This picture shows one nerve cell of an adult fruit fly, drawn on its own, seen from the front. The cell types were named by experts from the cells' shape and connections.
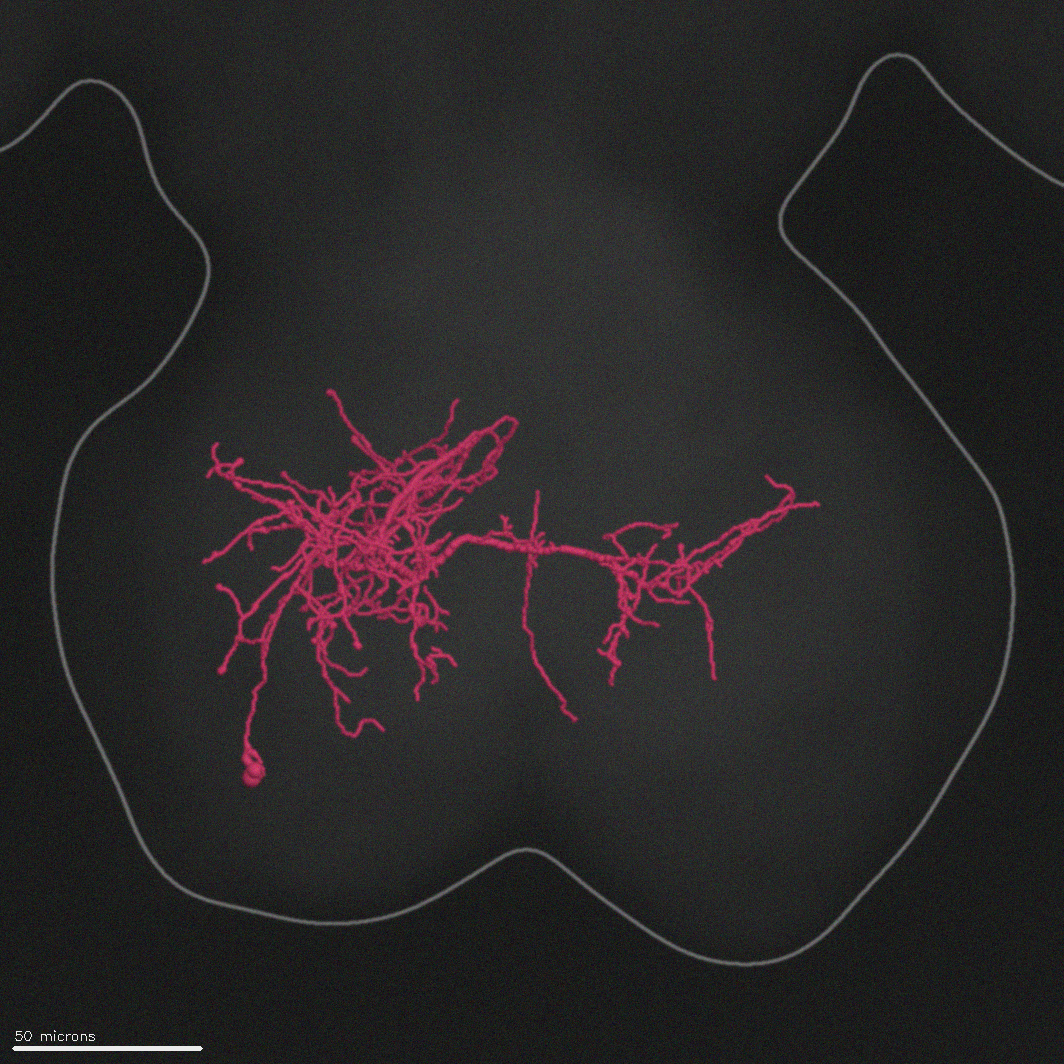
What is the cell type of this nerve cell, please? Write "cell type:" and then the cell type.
cell type: IN12A019_c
